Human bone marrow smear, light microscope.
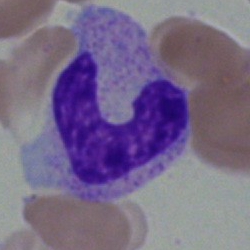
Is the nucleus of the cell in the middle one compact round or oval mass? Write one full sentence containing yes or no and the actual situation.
No, in this cell the nucleus is drawn out into a horseshoe, C, U or S shape without lobes.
